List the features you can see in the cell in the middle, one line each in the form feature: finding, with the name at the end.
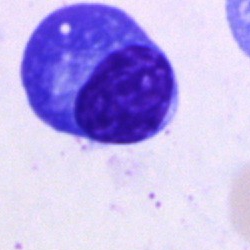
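Chromatin: dark, coarsely clumped
Cytoplasm: plentiful, deep blue
Paler zone: in cytoplasm beside nucleus, on its left
Vacuole: one, small, round, clear, near upper left edge of cytoplasm
Name: plasma cell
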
